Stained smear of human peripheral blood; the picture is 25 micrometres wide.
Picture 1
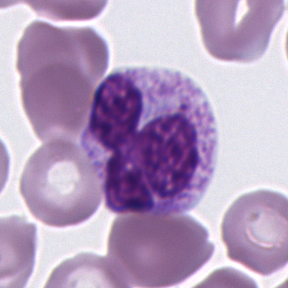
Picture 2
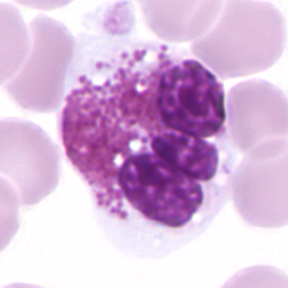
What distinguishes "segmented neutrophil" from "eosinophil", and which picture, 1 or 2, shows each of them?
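Picture 1 shows a segmented neutrophil; picture 2 shows an eosinophil. Granules: the segmented neutrophil has fine purple granules scattered throughout its cytoplasm, whereas in the eosinophil numerous coarse, round purple-red granules fill the left part of the cytoplasm.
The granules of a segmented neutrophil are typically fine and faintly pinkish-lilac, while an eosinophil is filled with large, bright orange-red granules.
In the eosinophil the granules lie beside the nucleus without hiding its lobes, a few small clear unstained spots sit among them next to the nucleus, and the cytoplasm at the lower edge is pale and almost free of granules. The segmented neutrophil's cytoplasm is pale pinkish-lilac, with no clear vacuoles.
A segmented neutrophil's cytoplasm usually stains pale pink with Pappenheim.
The eosinophil's nuclear lobes are stacked one above another along the right side of the cell, and its chromatin is dark purple and coarsely clumped.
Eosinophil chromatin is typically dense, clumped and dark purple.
No nucleolus is seen in the segmented neutrophil, whose nucleus fills about 60% of the cell's area.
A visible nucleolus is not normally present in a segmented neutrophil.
The segmented neutrophil is about 13 micrometres across, with a roughly round, smooth outline.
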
